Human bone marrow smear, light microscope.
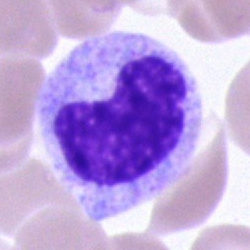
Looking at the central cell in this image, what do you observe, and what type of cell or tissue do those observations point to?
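Nucleus first: kidney-shaped, with a notch on its upper side. Chromatin next: dark purple and clumped, with small paler gaps. Cytoplasm last: moderate in amount, pale blue, with fine lilac granules scattered through it. This is a metamyelocyte.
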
